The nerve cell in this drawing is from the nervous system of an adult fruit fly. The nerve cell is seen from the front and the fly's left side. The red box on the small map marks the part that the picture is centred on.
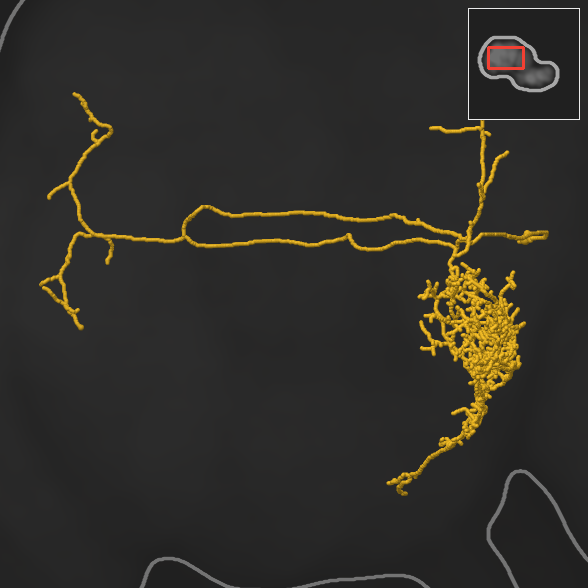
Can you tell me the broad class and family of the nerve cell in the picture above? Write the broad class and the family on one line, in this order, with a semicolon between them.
central-brain intrinsic neuron; hemilineage VLPl&p2_posterior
